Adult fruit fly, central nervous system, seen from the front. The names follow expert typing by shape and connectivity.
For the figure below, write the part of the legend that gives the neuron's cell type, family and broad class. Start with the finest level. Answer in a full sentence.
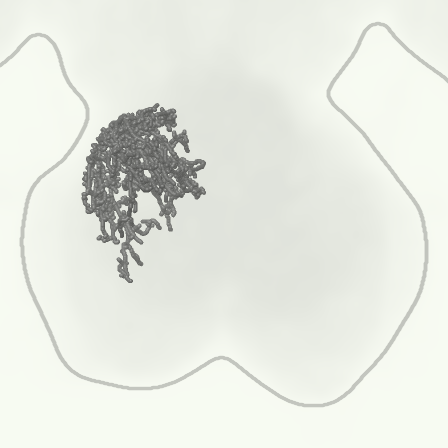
Type Sternal posterior rotator MN of hemilineage 20B.21B.22B, a motor neuron of the nerve cord.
